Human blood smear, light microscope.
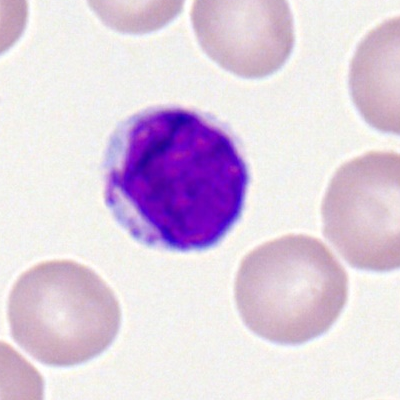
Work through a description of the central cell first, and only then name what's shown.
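It's round in outline, and the chromatin is dense, dark purple and coarsely clumped. I can't see any nucleoli. There's only a scant pale blue rim of cytoplasm, widest on the left. That's a lymphocyte.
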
